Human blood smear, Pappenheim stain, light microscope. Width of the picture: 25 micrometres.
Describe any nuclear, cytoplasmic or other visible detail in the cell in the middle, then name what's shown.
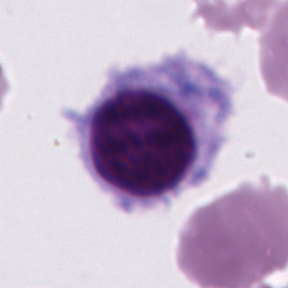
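Going round the edge, the outline is irregular and ragged everywhere. Many short, fine, hair-like projections seem to stand out from the surface. The broadest band of cytoplasm lies to the upper right of the nucleus, and I see no distinct granules in it. So this is a hairy cell.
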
